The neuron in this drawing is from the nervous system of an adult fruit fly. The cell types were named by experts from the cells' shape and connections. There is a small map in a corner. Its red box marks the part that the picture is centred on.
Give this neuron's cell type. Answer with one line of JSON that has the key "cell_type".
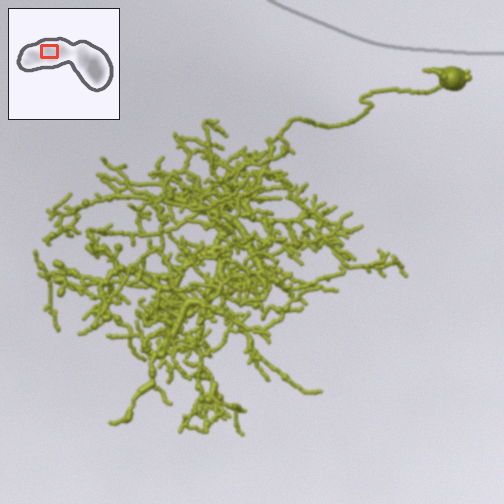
{"cell_type": "IN13B018"}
